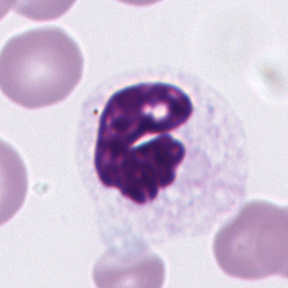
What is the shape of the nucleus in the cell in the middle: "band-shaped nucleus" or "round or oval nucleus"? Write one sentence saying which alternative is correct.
It is a curved band, without separate lobes, that the nucleus forms.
